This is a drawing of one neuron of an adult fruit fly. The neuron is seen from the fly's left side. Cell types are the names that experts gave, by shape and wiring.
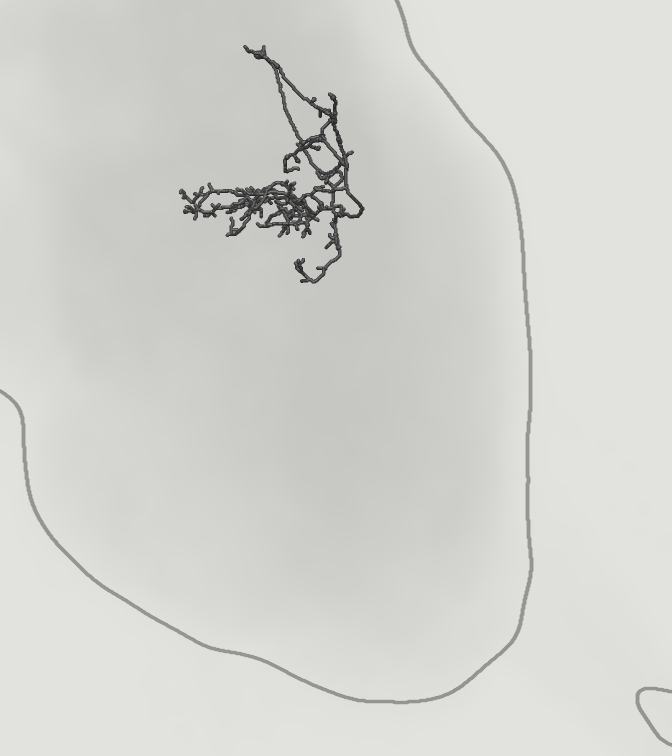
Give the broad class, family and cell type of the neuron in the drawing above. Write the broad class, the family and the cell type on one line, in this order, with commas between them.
central-brain intrinsic neuron, hemilineage LHl4_posterior, PLP114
